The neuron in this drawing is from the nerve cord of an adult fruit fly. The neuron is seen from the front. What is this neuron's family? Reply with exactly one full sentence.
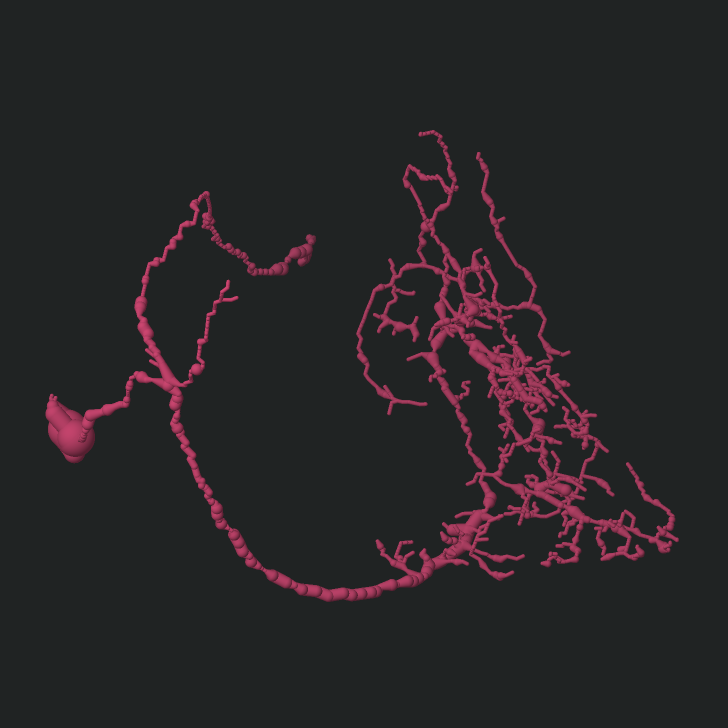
Concerning family, this neuron is hemilineage 09A.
